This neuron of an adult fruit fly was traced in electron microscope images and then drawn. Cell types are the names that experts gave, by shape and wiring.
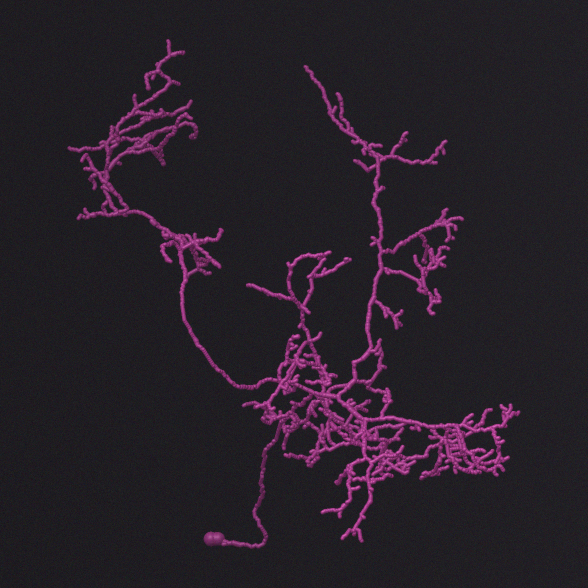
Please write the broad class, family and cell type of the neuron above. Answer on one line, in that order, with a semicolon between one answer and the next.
central-brain intrinsic neuron; hemilineage DL1_ventral; AVLP706m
